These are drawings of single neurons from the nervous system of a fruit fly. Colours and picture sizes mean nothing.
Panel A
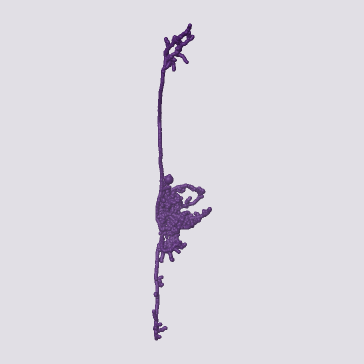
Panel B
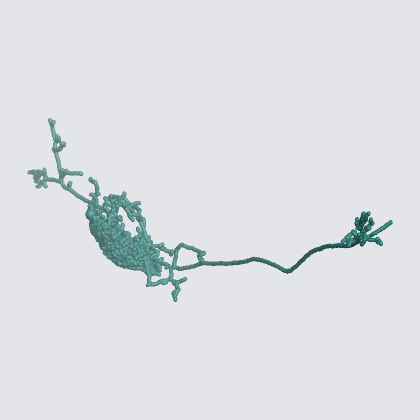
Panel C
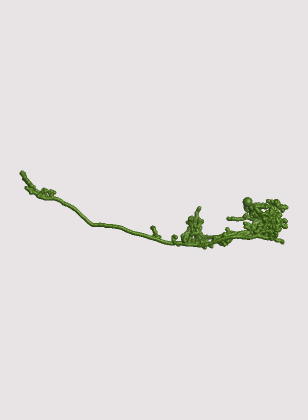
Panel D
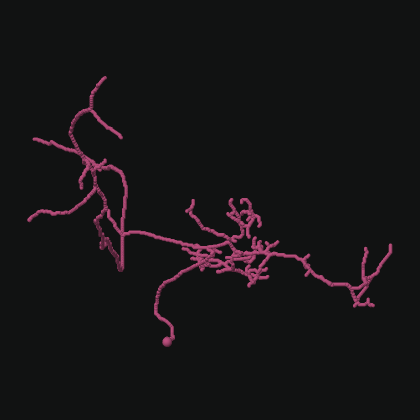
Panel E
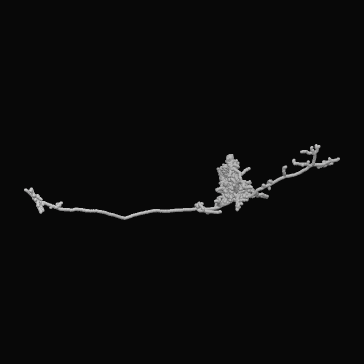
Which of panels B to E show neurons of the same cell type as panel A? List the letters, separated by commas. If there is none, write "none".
B, C, E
